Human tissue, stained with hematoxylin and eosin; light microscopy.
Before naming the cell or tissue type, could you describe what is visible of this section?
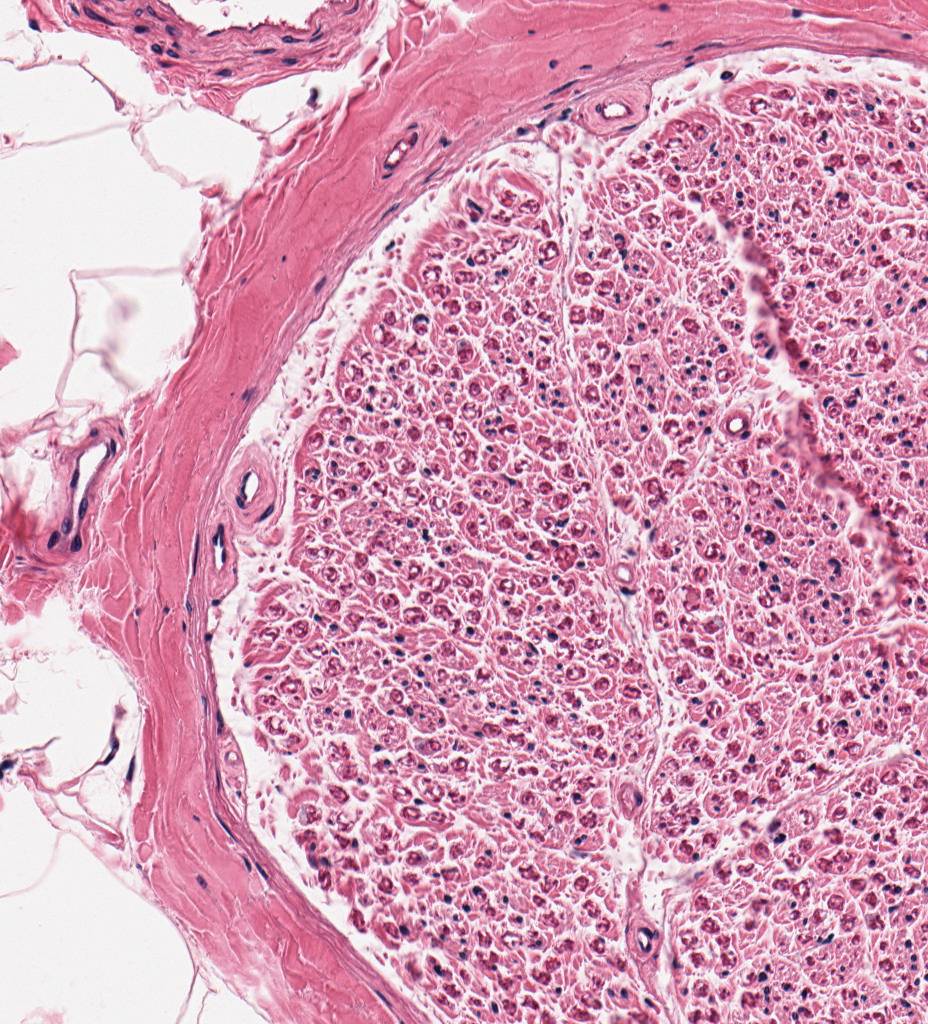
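A large rounded nerve-fibre bundle fills the right two-thirds, edged on its left by a curved band of dense pink collagen. Cut across, each fibre is a small round profile: a pink central axon inside a pale clear ring. Thin pale septa running roughly top to bottom divide the bundle into several compartments. Sparse small dark-blue nuclei lie fairly evenly among the fibres. The section is tibial nerve.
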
